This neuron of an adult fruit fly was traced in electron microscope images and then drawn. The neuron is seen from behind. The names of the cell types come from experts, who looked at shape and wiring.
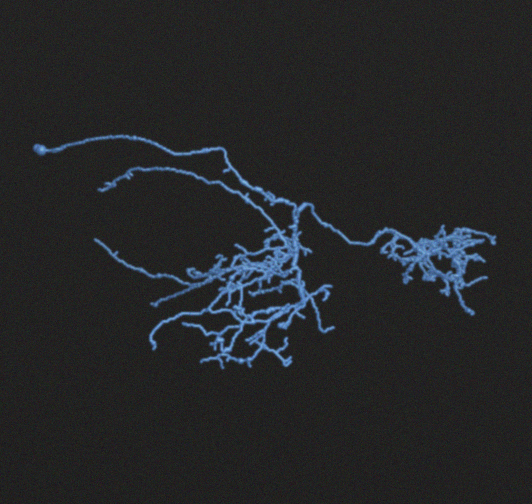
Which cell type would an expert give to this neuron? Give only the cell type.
SMP284_b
